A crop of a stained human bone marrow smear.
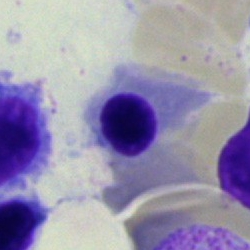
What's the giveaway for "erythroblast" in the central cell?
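Right, this one's an erythroblast. Its chromatin is dense and almost evenly dark purple all the way through, and there's plenty of cytoplasm compared with the nucleus.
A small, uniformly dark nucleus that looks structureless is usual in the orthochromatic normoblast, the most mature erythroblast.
So that evenly dark chromatin, in a nucleus that's small next to all that cytoplasm, goes nicely with it. Otherwise the cytoplasm is a pale lilac-blue, and the outline of the cell is irregular and angular rather than round.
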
